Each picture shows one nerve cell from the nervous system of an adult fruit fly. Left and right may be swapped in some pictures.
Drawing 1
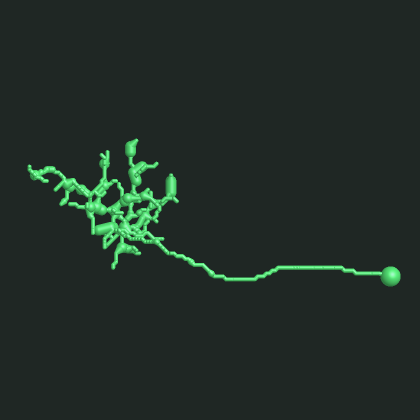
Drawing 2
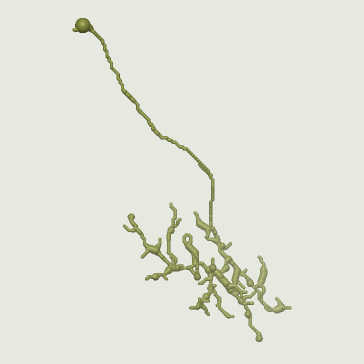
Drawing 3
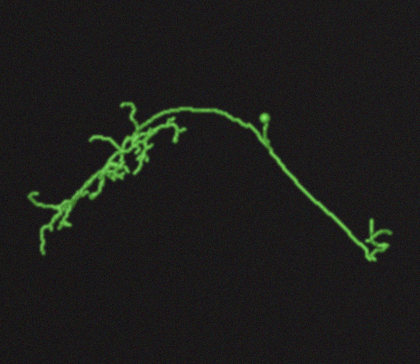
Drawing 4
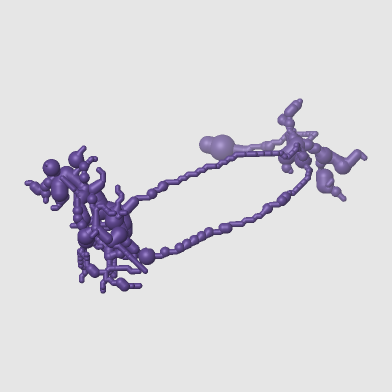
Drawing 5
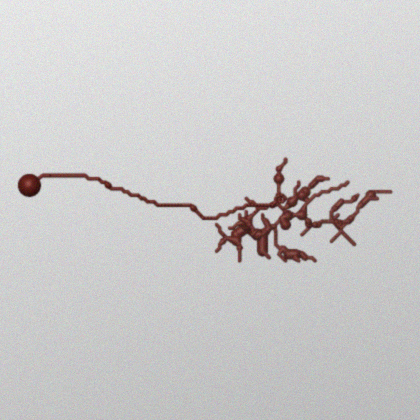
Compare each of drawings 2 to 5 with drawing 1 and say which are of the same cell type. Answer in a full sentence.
Drawing 2 and drawing 5 are of the same cell type.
